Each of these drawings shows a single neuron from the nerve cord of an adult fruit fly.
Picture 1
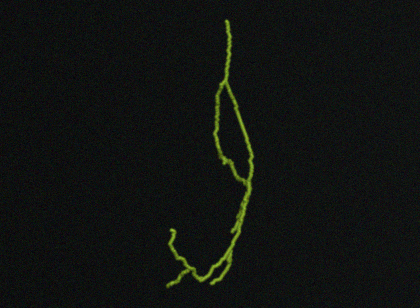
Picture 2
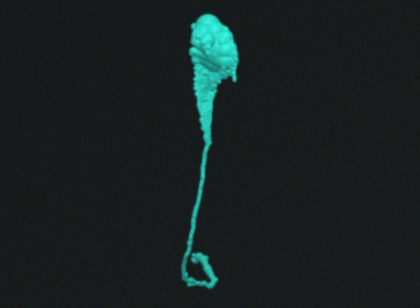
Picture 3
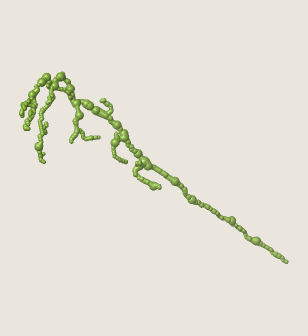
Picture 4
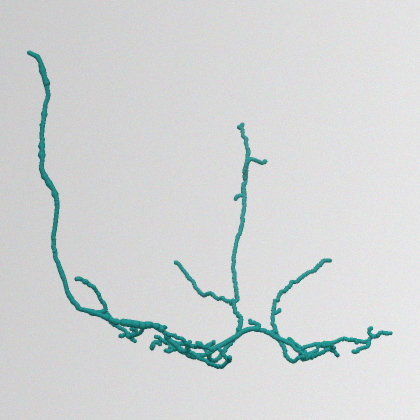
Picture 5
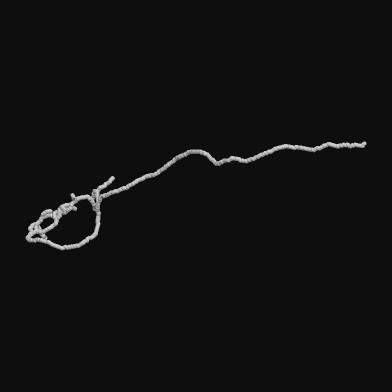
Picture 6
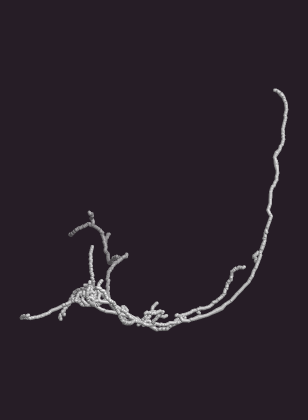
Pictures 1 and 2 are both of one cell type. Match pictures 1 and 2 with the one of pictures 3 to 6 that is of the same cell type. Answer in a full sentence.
Picture 3 shows a neuron of the same cell type.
